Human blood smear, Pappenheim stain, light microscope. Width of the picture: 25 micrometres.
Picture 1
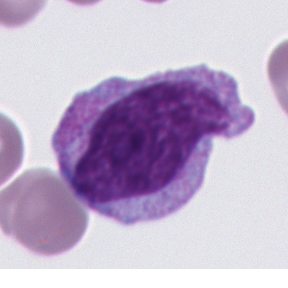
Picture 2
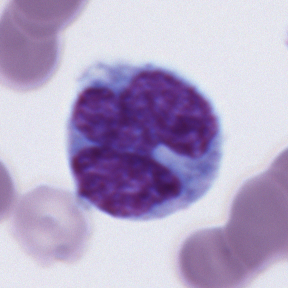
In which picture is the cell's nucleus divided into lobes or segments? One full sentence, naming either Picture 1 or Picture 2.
A lobed nucleus is found in the cell of picture 2.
